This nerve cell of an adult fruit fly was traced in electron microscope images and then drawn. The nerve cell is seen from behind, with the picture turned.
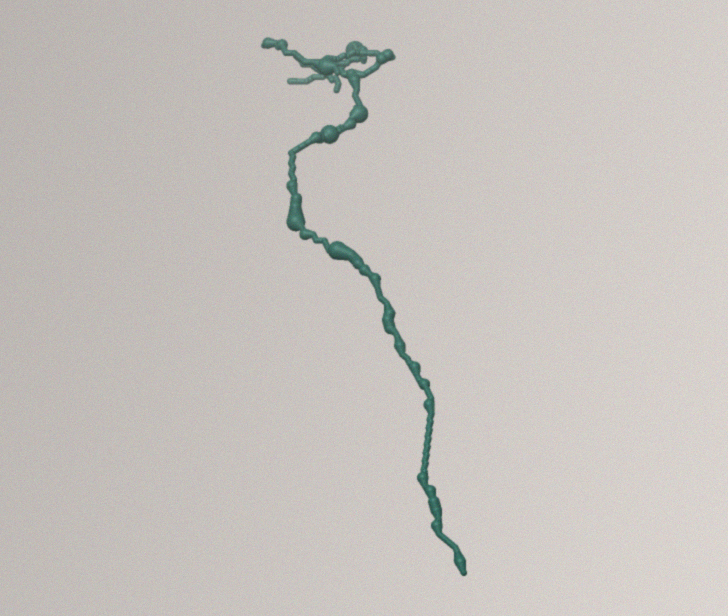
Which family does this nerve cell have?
class mechanosensory tactile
